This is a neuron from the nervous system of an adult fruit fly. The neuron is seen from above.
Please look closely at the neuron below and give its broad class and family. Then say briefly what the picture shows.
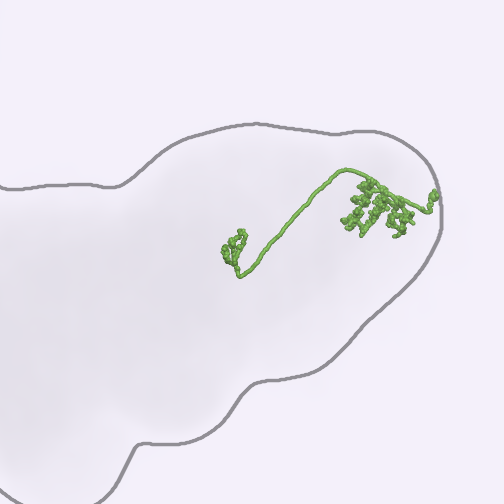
It is an optic-lobe intrinsic neuron. Its family is Tm. The cell body is on the right of the picture. In this view it is wider than it is tall.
